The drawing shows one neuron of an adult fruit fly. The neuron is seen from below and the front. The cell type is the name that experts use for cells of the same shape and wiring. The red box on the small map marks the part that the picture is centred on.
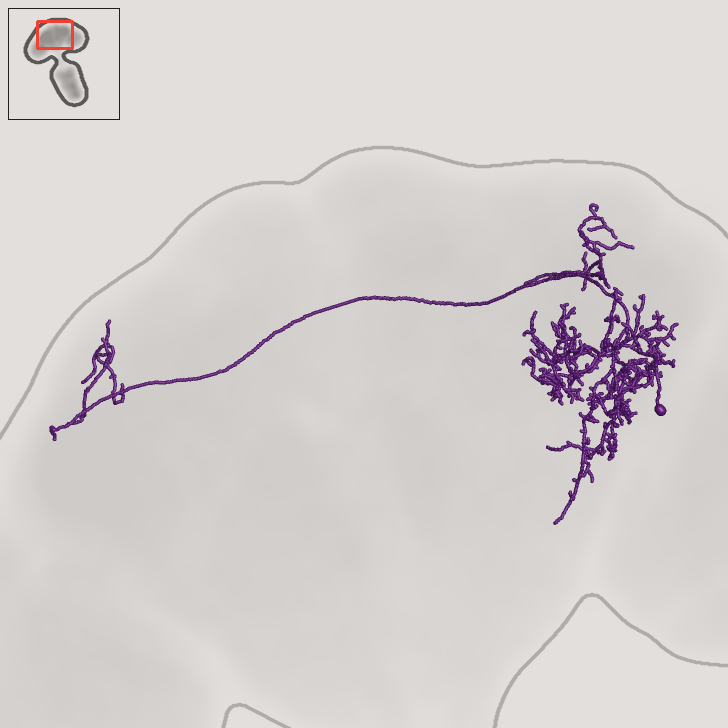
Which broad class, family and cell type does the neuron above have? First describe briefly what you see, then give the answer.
It is in the brain and does not reach the nerve cord. Its cell body lies on the right of the picture. The picture shows dozens of branch ends. It is a central-brain intrinsic neuron. The family is hemilineage VLPl&p2_lateral. It is of cell type AVLP139.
